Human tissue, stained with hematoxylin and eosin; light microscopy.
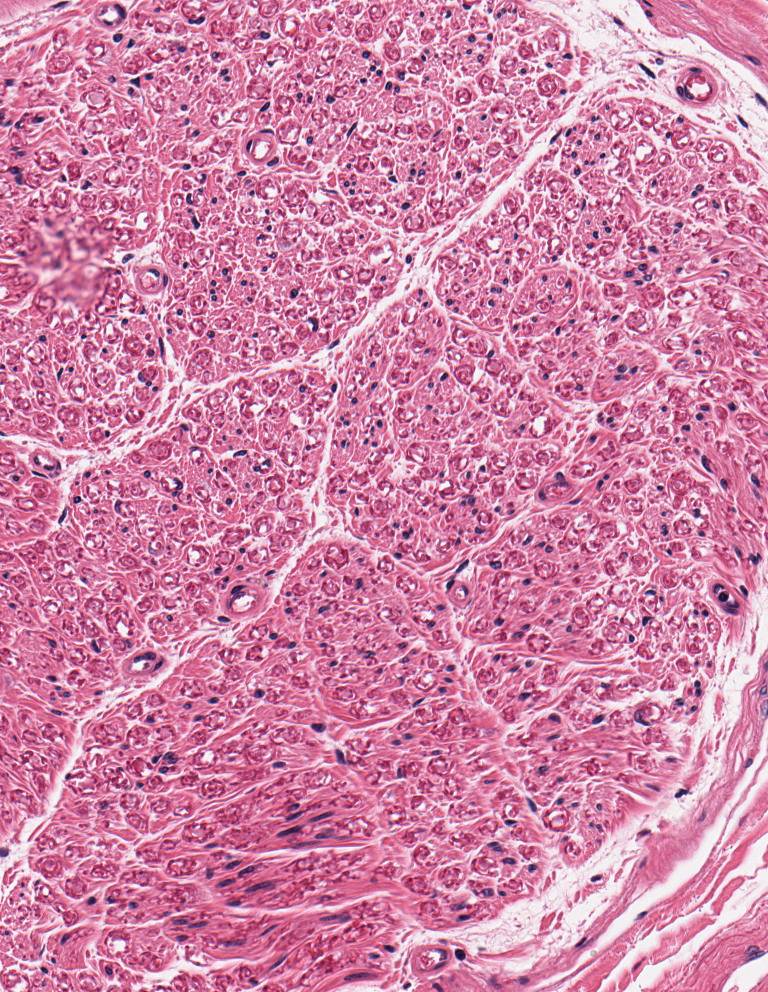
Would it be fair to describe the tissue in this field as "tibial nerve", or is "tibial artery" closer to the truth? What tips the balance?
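I'd call this tibial nerve.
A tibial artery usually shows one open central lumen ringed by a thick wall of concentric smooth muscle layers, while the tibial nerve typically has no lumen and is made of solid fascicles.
Here, closely packed nerve fibres fill the field as a large bundle, split by thin pale septa into several compartments, which matches those solid fascicles. Most fibres are cut across: small rings, each a central pink axon inside a myelin sheath. Toward the lower left and lower centre they run obliquely as wavy streaks.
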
